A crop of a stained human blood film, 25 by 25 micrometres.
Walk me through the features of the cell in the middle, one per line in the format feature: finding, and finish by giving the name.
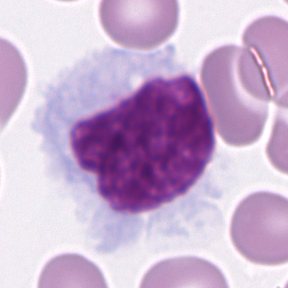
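Outline: irregular and frayed, not smooth
Surface: fine hair-like projections, plainest on the left and lower sides
Nucleolus: none distinct
Cytoplasm: abundant, pale blue-grey
Name: hairy cell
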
